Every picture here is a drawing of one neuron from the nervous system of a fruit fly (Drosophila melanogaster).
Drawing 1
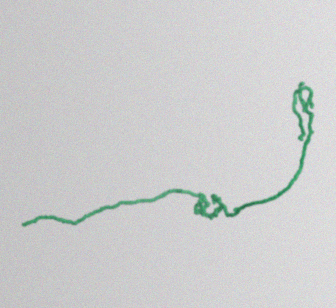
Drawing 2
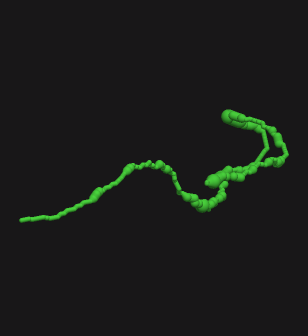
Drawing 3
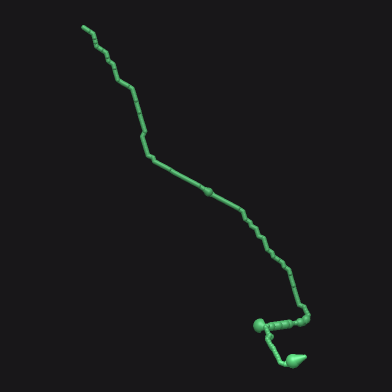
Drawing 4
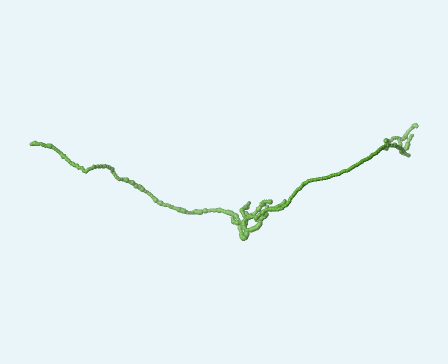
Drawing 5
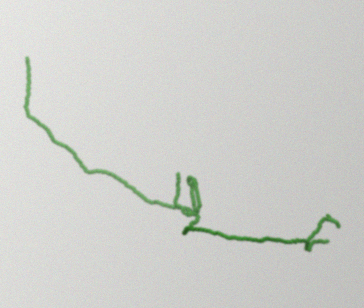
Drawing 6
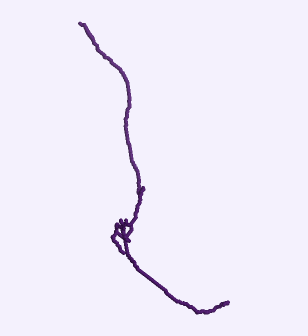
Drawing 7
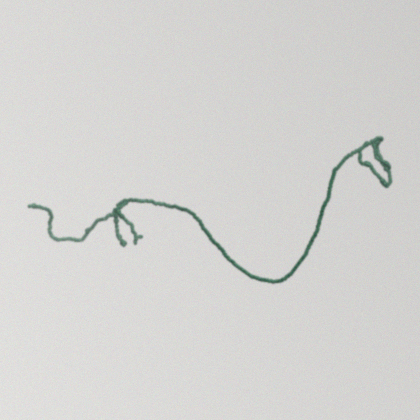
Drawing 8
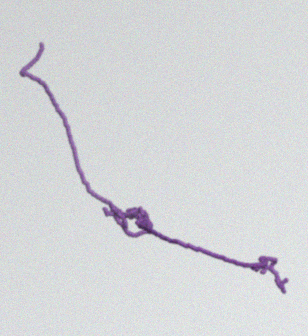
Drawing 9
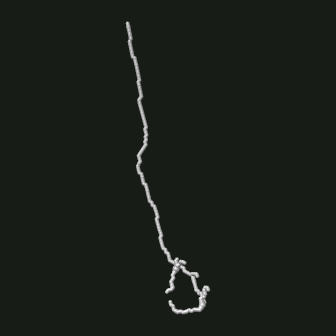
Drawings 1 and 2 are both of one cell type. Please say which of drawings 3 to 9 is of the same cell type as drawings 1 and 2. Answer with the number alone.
4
